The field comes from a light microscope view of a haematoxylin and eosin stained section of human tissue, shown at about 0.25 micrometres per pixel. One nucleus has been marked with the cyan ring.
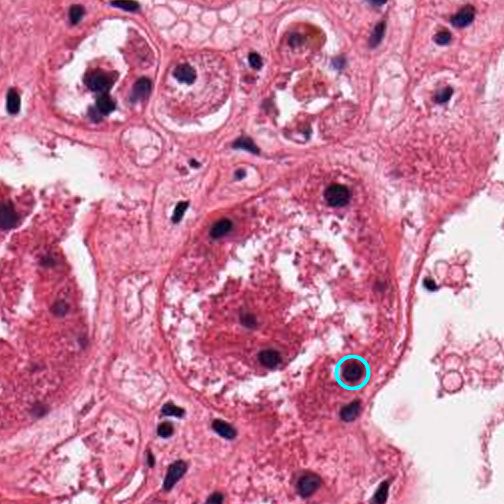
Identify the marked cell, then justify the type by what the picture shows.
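The marked cell is a proximal tubule cell. The nucleus is round and evenly, densely dark, with no internal detail visible. The nucleus is about the same size as the other dark nuclei in this tubule, including a similar one just below it. It sits in the outer rim of a rounded tubule whose centre is filled with loose, frayed pink material, close to the thin outer boundary that faces an empty white space.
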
